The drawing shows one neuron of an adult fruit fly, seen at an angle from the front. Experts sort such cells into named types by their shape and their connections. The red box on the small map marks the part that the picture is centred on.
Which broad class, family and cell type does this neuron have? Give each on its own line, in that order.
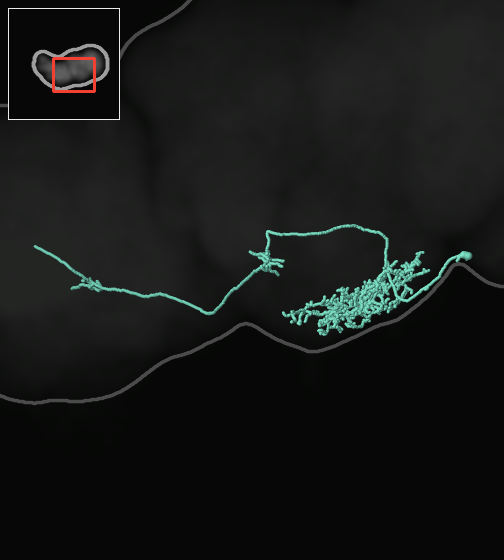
descending neuron
hemilineage MD3
DNge096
